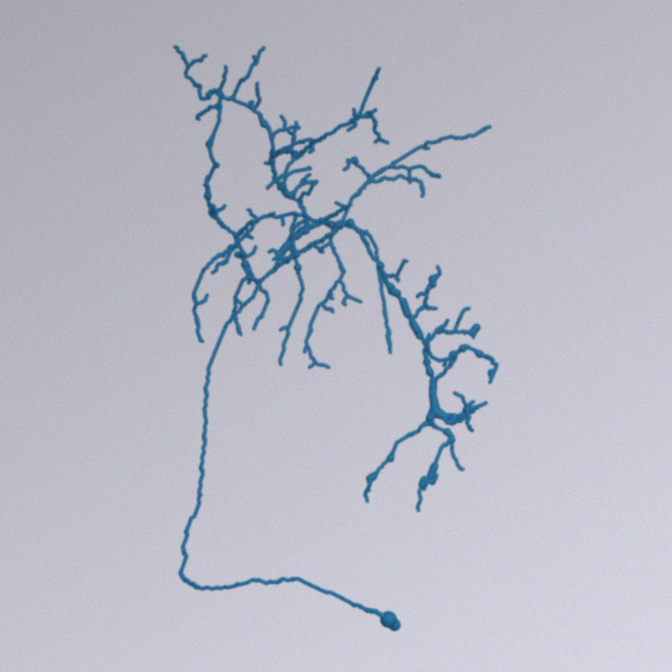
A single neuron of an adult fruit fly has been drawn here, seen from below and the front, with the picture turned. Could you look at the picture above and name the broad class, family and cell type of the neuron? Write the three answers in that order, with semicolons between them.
nerve-cord intrinsic neuron; hemilineage 21A; IN21A040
